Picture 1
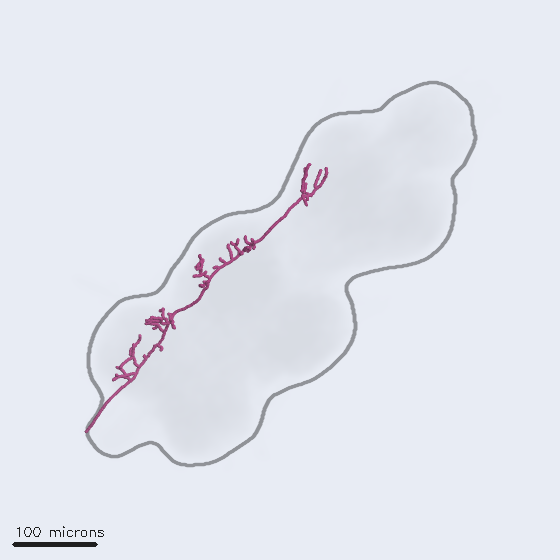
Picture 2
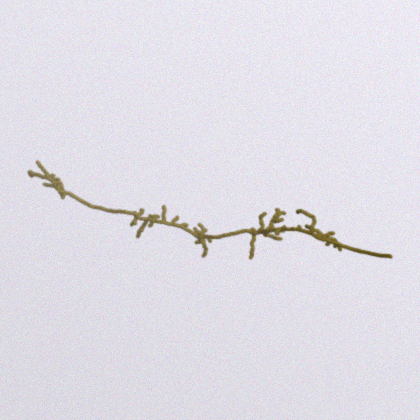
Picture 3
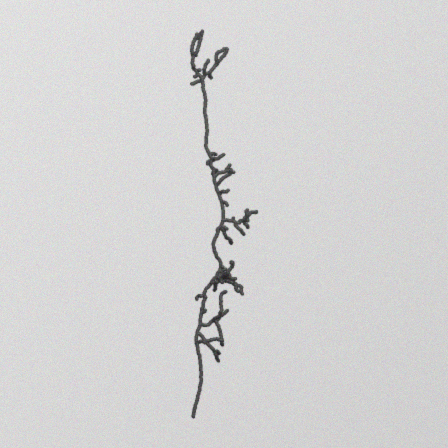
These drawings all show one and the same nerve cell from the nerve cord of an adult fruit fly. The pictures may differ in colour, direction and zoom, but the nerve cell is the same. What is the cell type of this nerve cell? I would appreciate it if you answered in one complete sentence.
What this nerve cell is, by cell type, is DNg38.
